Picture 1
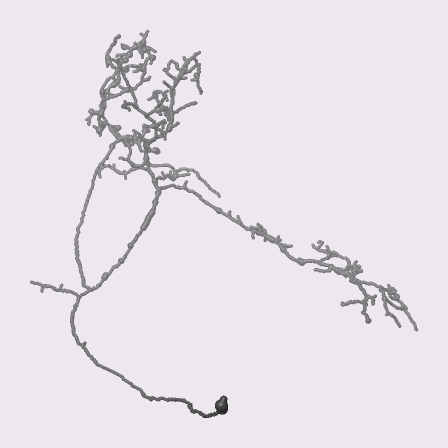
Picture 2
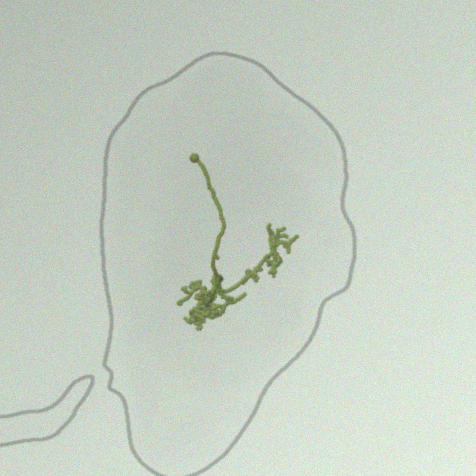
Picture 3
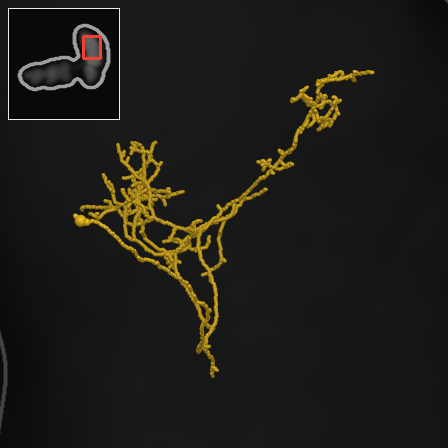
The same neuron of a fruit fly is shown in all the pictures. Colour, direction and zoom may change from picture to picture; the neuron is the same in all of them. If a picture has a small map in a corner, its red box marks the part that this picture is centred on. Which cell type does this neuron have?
WED095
